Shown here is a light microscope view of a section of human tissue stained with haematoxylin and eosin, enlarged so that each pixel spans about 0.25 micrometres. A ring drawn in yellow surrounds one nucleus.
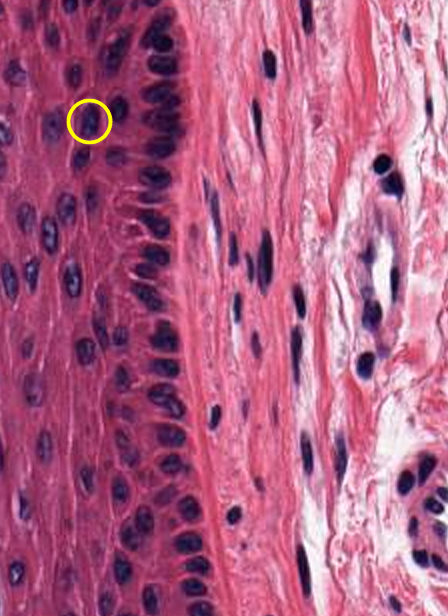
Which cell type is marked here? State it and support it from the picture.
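The marked cell is a keratinocyte. The nucleus is oval and dark purple, about the same size as the nuclei of the cells packed around it. The nucleus sits roughly in the middle of the cell, surrounded by a rim of pink cytoplasm. The cell lies a few cell layers in from the row of crowded, darker, upright nuclei that line the border with the underlying fibrous tissue. It is closely packed among similar cells, with faint pale lines marking the boundaries between them.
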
